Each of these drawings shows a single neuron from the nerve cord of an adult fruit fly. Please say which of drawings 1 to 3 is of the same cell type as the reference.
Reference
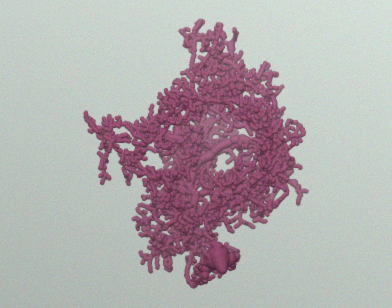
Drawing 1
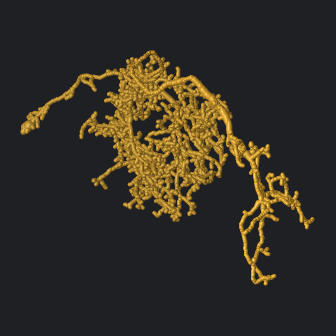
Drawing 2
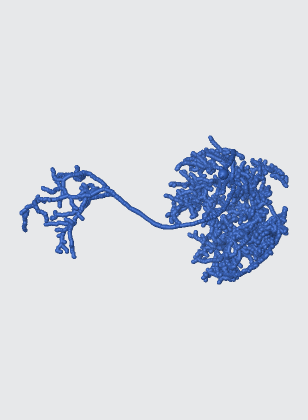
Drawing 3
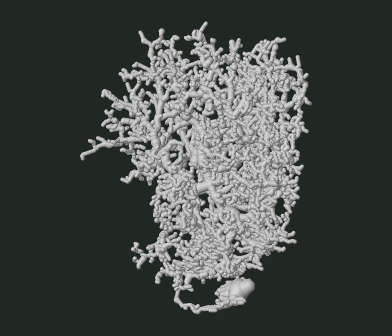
3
